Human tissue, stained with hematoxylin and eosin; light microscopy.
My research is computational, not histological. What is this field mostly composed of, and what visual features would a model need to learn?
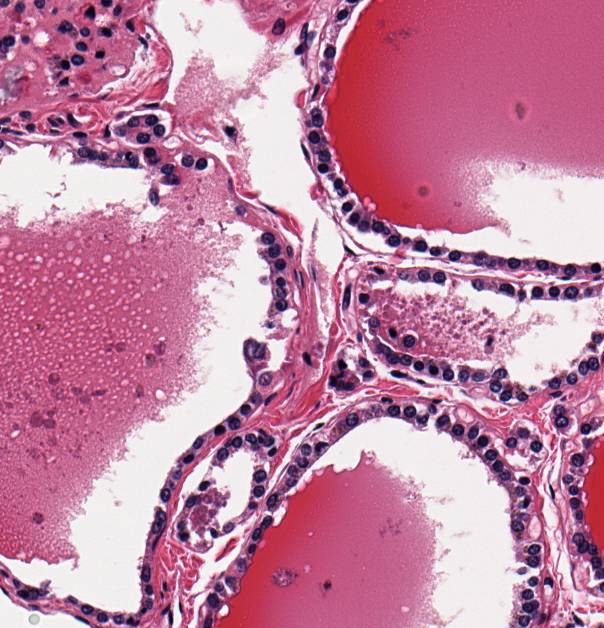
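The structure is the thyroid follicle. First: large rounded follicles separated by narrow connective tissue septa make up the field. Second: each follicle has a single layer of cuboidal epithelial cells whose round, dark-staining nuclei sit in an even row. Third: follicles at the upper right and lower centre hold smooth, deeply red colloid.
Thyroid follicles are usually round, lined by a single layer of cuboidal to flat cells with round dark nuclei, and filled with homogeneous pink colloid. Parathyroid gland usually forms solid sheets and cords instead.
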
